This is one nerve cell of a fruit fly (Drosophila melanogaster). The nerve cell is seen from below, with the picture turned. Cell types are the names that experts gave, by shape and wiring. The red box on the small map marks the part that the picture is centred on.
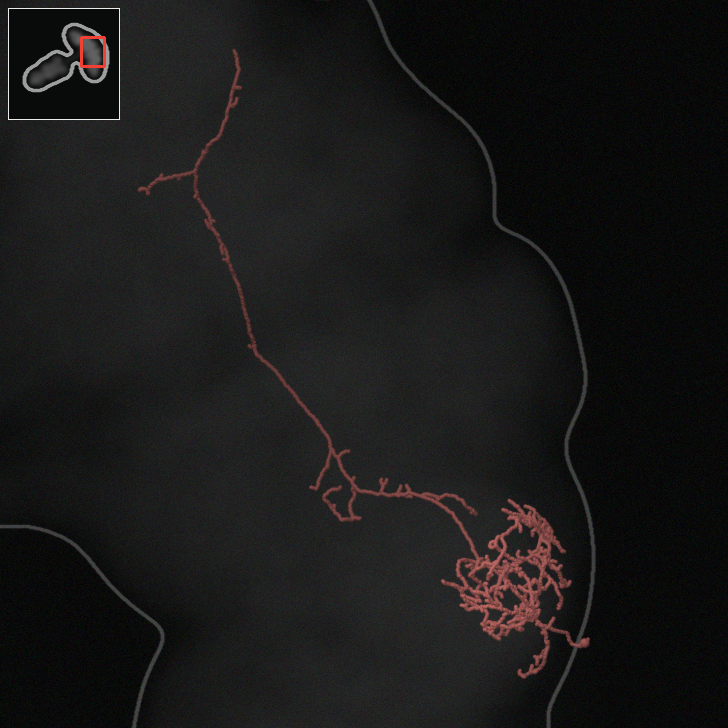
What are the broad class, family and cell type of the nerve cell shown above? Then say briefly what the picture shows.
This is a central-brain intrinsic neuron. Its family is hemilineage VLPl2_medial. Its cell type is AVLP195. It lies in the brain. The cell body can be seen at the lower right of the picture. Dozens of branch ends can be seen.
